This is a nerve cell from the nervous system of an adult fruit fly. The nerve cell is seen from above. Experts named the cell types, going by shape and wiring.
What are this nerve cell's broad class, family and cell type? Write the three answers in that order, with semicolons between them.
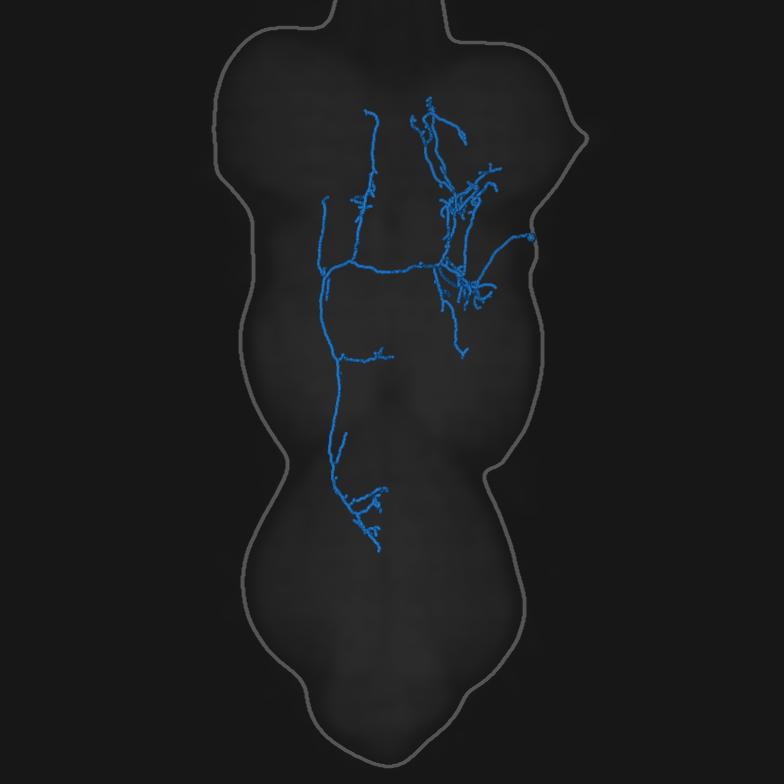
nerve-cord intrinsic neuron; hemilineage 08B; IN08B077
